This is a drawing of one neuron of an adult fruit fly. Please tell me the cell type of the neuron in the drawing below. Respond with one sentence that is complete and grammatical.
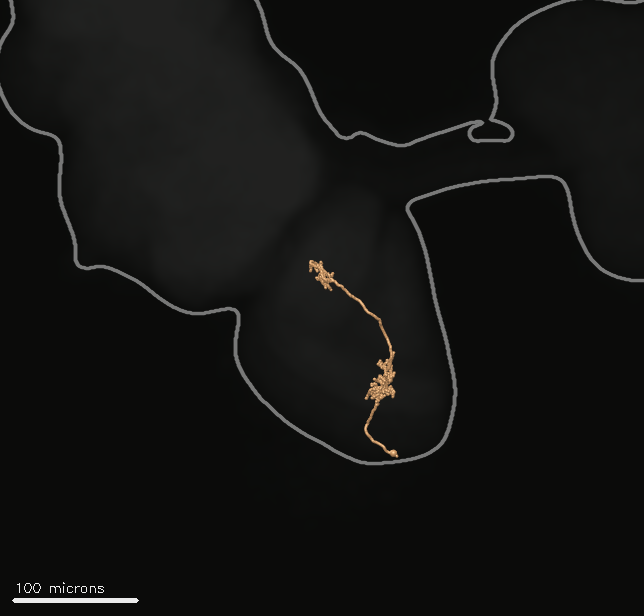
This neuron is given the cell type Tm40.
